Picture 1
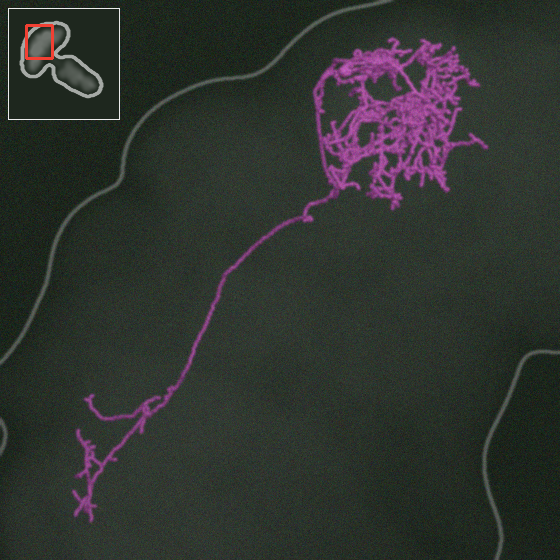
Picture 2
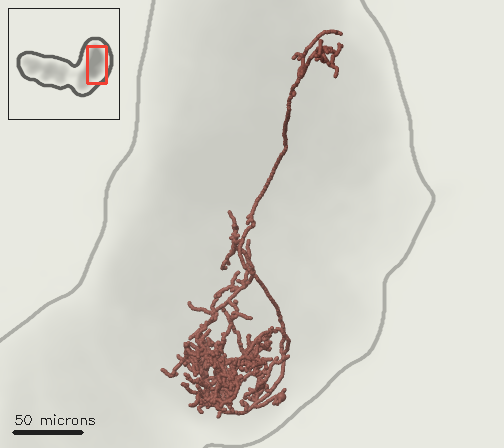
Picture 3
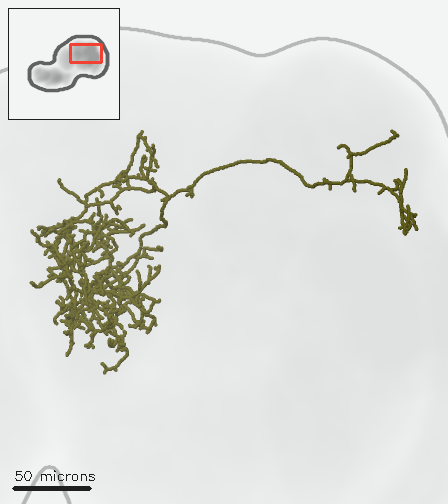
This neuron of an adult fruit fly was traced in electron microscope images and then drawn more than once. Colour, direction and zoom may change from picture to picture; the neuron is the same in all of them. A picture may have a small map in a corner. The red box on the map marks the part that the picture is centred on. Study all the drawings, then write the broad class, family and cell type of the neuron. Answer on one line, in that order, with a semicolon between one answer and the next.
central-brain intrinsic neuron; hemilineage VLPa1_medial; AVLP748m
